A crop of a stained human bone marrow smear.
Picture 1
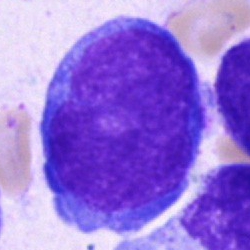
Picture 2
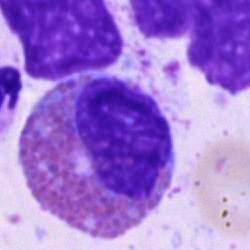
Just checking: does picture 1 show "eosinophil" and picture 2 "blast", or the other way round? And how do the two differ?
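First picture's the blast, second's the eosinophil. The blast is a rounded oval, with fine, evenly spread chromatin and no coarse dark clumps. Its cytoplasm is just a narrow deep-blue rim without granules, a bit wider along the lower left than along the right.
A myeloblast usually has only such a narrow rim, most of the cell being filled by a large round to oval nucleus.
The eosinophil looks quite different: round and smooth, with no projections, and its cytoplasm is abundant, roughly half the cell or more.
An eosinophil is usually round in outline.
Its single nucleus sits off-centre toward the upper right, and the chromatin is deep purple, moderately condensed and coarse, unlike the blast's fine chromatin.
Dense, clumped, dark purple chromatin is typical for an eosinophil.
Dark purple nuclei of other cells sit just above it.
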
